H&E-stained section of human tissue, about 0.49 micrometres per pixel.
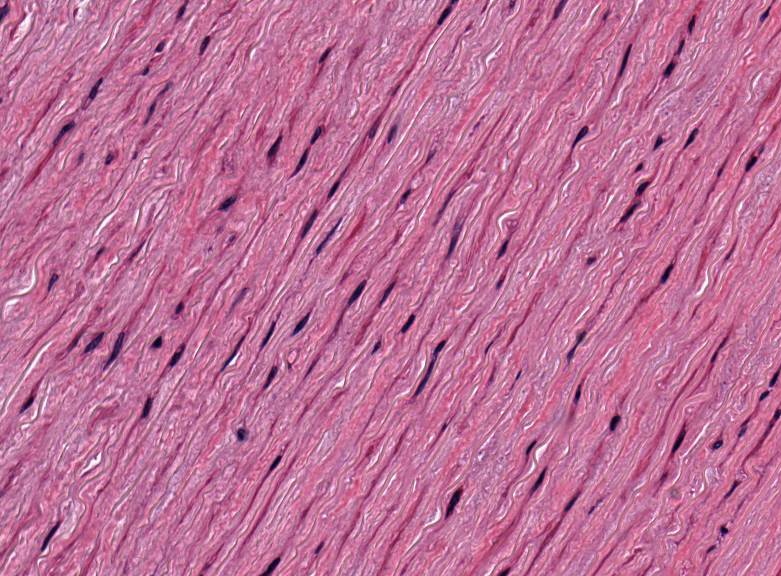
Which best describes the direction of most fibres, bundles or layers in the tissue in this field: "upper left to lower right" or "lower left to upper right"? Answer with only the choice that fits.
Lower left to upper right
